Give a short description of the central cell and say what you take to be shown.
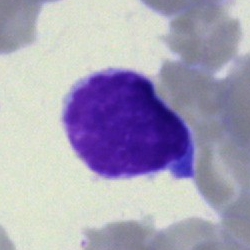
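Notice the nucleus filling nearly the whole cell, its chromatin dark purple and densely stained. There's only scant cytoplasm, mostly a small rim at the lower right, and what does show is deep blue. So that one's a lymphocyte.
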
